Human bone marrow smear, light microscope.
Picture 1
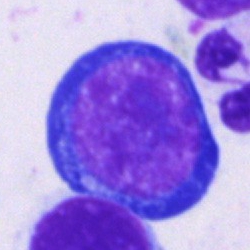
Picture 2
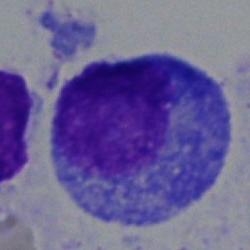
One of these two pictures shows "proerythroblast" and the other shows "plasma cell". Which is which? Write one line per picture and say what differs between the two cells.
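Picture 1 shows a proerythroblast: The cytoplasm forms a narrow rim around the nucleus.
Picture 2 shows a plasma cell: The cytoplasm forms a broad crescent on the lower right side of the nucleus.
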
